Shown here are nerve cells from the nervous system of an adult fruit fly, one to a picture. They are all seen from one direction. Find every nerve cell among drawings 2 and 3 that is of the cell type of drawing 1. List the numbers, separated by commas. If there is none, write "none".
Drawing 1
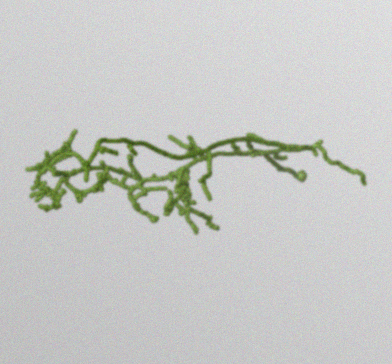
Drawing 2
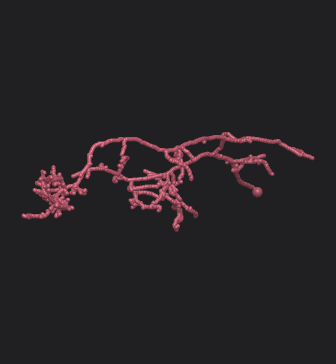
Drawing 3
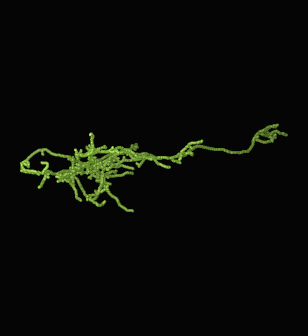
2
